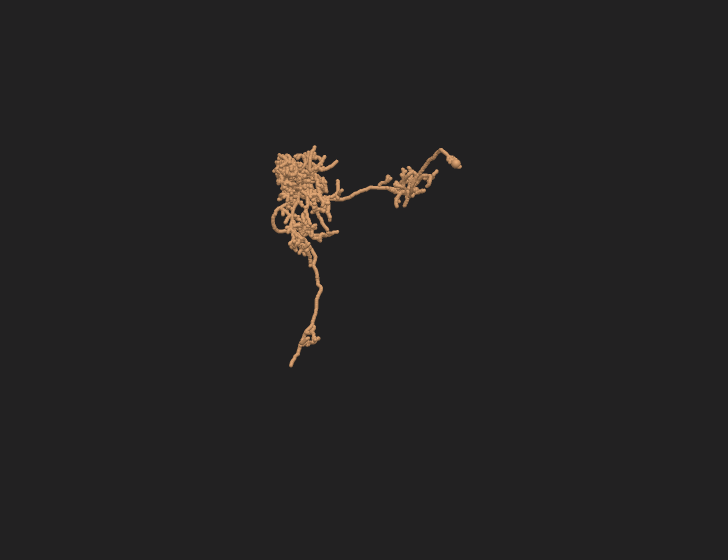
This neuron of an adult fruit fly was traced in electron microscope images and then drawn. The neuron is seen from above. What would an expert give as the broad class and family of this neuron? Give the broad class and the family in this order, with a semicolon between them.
nerve-cord intrinsic neuron; hemilineage 01A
